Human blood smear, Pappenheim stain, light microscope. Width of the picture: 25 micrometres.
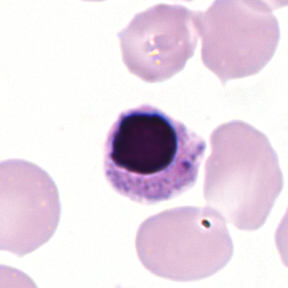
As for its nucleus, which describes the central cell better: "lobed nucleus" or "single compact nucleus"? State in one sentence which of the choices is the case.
The nucleus is neither lobed nor band-shaped but one compact round, oval or kidney-shaped mass.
